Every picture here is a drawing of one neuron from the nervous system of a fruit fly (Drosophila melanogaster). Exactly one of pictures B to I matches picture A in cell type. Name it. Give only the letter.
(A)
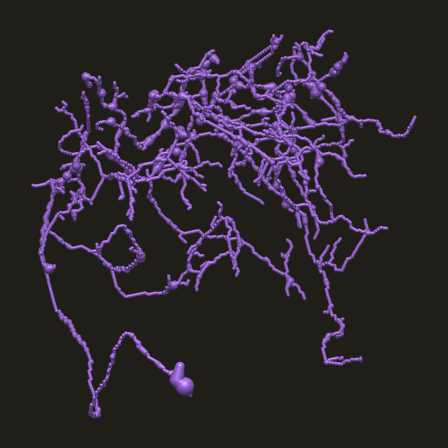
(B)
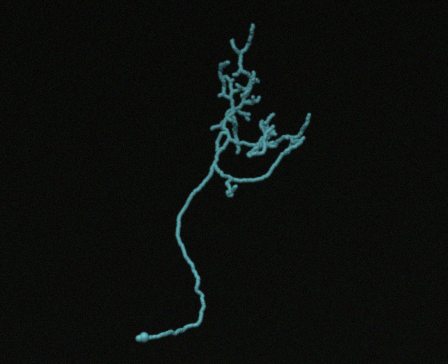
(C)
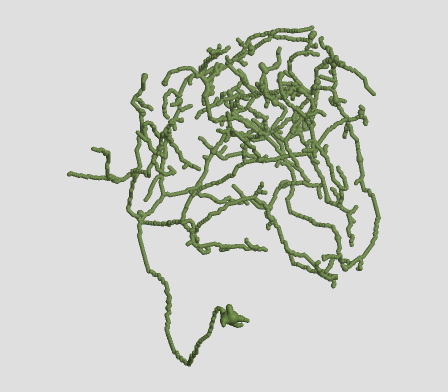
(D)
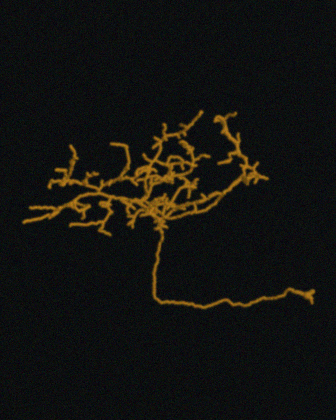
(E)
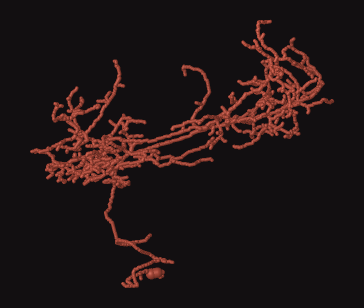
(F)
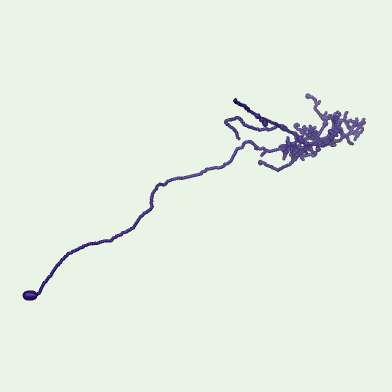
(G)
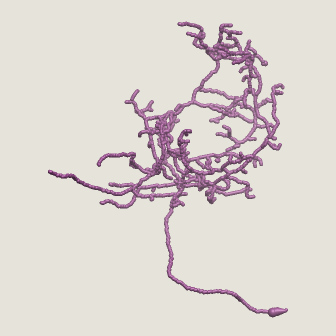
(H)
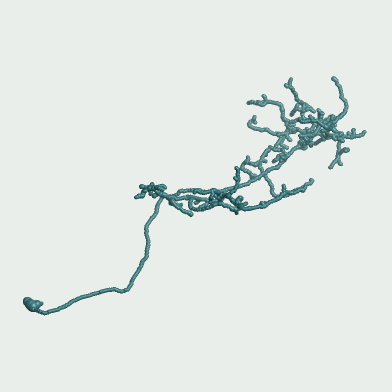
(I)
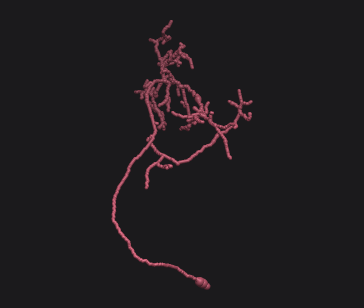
C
